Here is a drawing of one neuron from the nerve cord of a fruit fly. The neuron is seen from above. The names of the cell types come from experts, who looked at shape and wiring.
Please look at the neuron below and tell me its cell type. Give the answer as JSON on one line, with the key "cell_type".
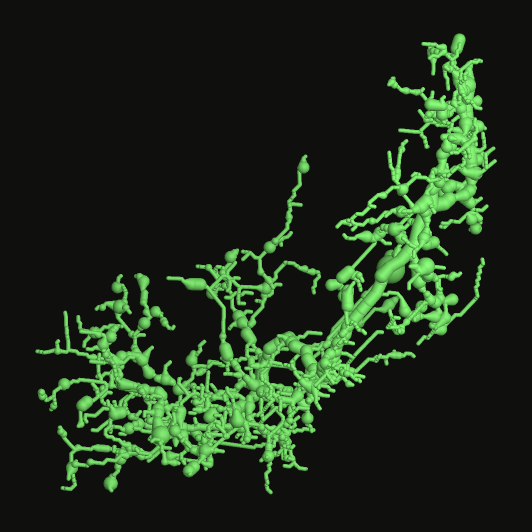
{"cell_type": "IN13A021"}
